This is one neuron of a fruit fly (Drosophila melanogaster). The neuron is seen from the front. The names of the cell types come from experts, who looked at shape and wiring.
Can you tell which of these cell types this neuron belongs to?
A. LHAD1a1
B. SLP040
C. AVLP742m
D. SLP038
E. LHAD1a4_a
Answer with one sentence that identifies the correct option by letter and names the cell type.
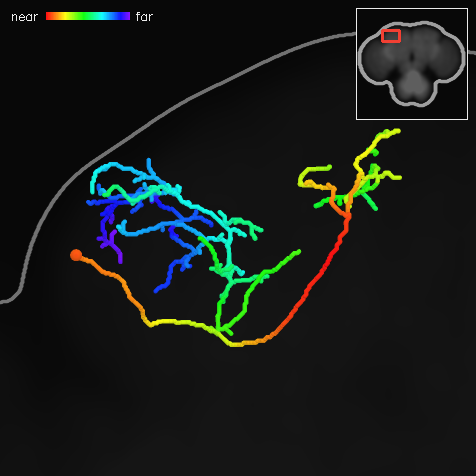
Cell type LHAD1a1, option A, is the one the neuron has.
